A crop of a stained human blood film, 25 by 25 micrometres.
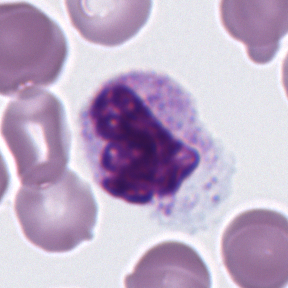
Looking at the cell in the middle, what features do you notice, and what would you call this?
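Nucleus irregular and folded, its outline indented. Nucleus off-centre to the left; wider band of cytoplasm on the right. Chromatin dark purple, clumped rather than fine. Small purple granules scattered through the cytoplasm. Segmented neutrophil.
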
